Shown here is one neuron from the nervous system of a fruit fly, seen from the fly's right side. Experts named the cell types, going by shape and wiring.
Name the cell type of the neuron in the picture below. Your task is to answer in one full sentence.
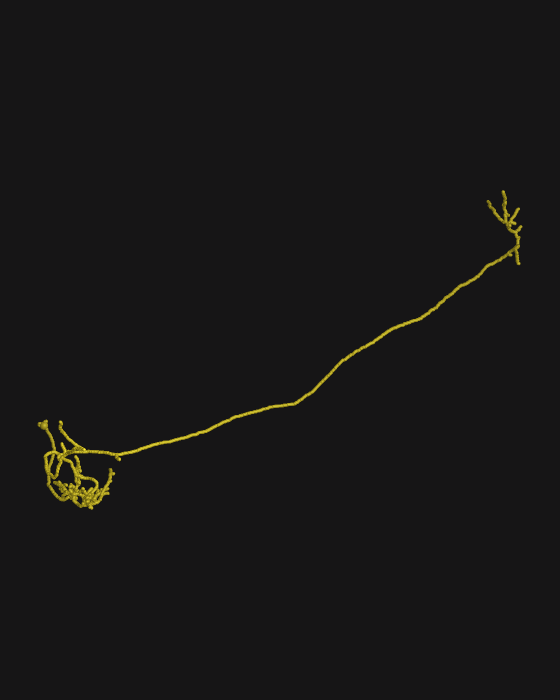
The neuron belongs to cell type AN01B011.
